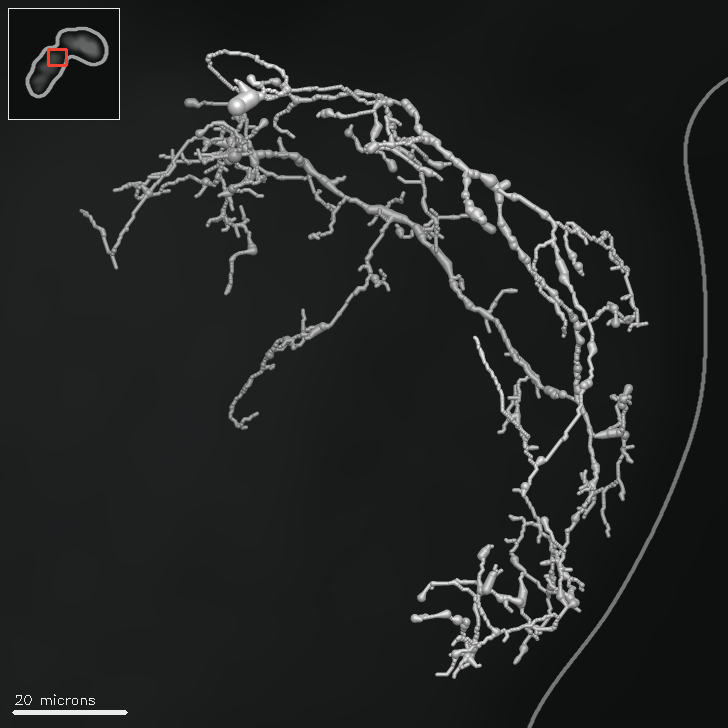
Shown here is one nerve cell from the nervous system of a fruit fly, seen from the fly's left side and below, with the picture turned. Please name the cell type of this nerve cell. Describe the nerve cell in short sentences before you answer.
By the scale bar it is about 110 microns tall in this view. As drawn here it is about as wide as it is tall. It is a nerve-cord intrinsic neuron. It is of cell type IN13A035.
